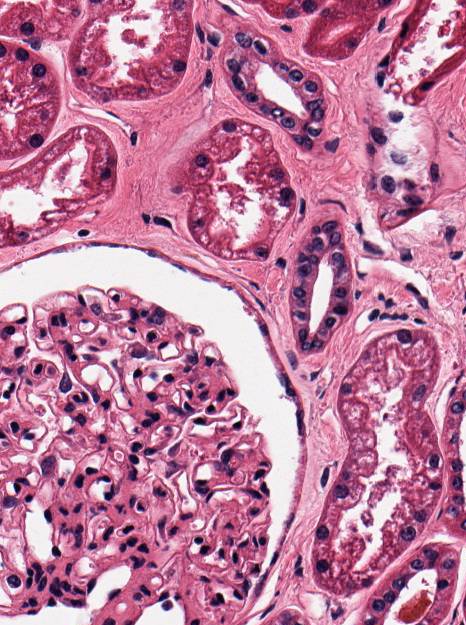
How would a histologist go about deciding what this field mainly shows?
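Mainly, this is cortical labyrinth of the kidney. First: a glomerulus fills the lower left, with cross-sectioned tubules above and to its right. Second: a clear, crescent-shaped Bowman's space separates the tuft from its capsule along its upper and right edges, and flattened cells with thin, elongated nuclei line the parietal layer.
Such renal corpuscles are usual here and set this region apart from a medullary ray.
Third: the larger tubules have cuboidal cells with abundant, granular, deeply eosinophilic cytoplasm and a ragged luminal border.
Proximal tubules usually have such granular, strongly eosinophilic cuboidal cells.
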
